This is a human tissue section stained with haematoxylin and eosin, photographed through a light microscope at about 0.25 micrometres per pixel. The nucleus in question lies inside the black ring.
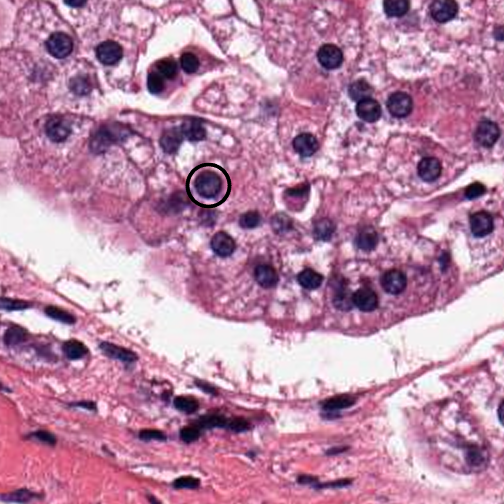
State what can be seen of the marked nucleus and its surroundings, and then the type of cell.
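The nucleus is round, with a smooth, regular outline. The cytoplasm around the nucleus is pale pink and foamy, filled with small clear vacuoles. The cell lies within a packed group of similar cells with foamy cytoplasm, a group edged by a clear cleft beyond which lies fibrous tissue. The marked nucleus belongs to an adrenal cortical cell.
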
